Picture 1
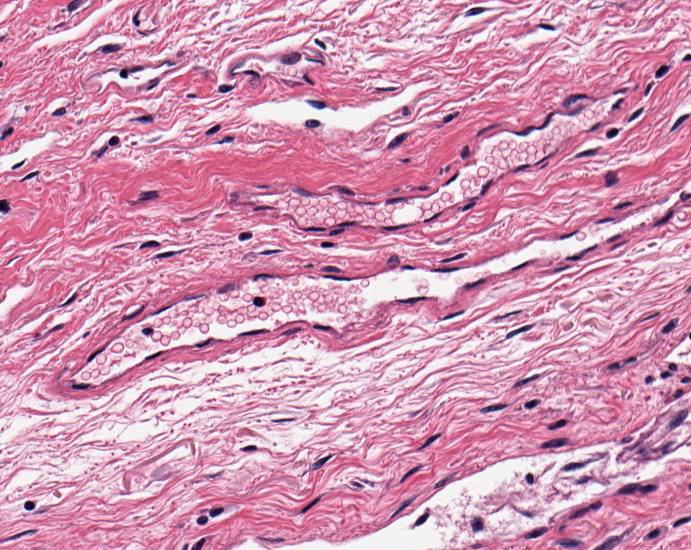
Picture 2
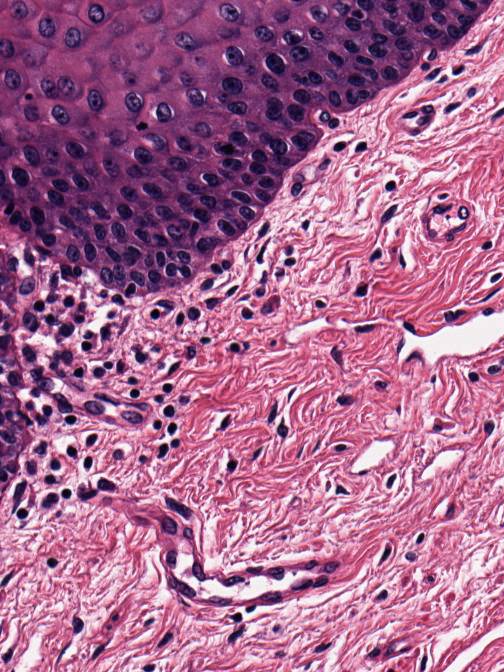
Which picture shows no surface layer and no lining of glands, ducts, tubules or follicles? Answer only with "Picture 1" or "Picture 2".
Picture 1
